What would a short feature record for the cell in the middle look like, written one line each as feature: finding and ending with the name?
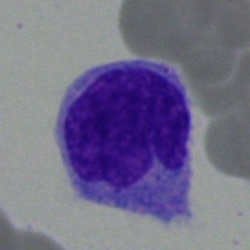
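Outline: irregular, narrowing to a blunt point at the lower edge
Chromatin: dark purple, patchy rather than smooth
Vacuoles: none visible in the cytoplasm
Surroundings: large grey rounded shapes along the right side
Name: monocyte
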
